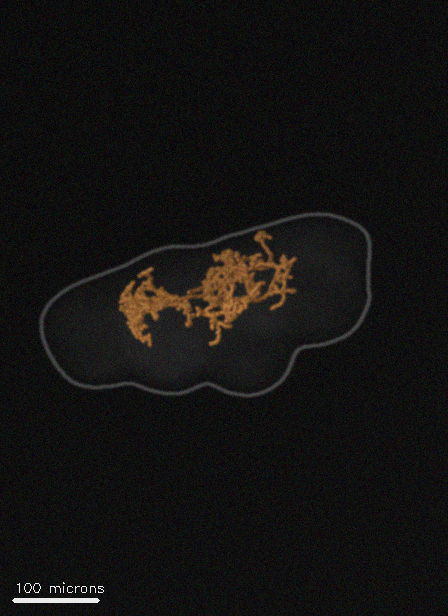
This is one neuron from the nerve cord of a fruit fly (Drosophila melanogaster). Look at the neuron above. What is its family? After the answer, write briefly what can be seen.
The family is hemilineage 05B. Its broad class is nerve-cord intrinsic neuron. From left to right in the picture it spans about 200 microns. In this view it is wider than it is tall.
